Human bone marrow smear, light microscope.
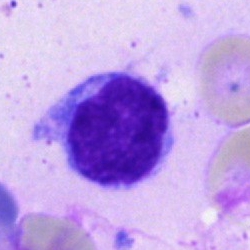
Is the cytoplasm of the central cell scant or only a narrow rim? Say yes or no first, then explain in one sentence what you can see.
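Yes. The cytoplasm is scant.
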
